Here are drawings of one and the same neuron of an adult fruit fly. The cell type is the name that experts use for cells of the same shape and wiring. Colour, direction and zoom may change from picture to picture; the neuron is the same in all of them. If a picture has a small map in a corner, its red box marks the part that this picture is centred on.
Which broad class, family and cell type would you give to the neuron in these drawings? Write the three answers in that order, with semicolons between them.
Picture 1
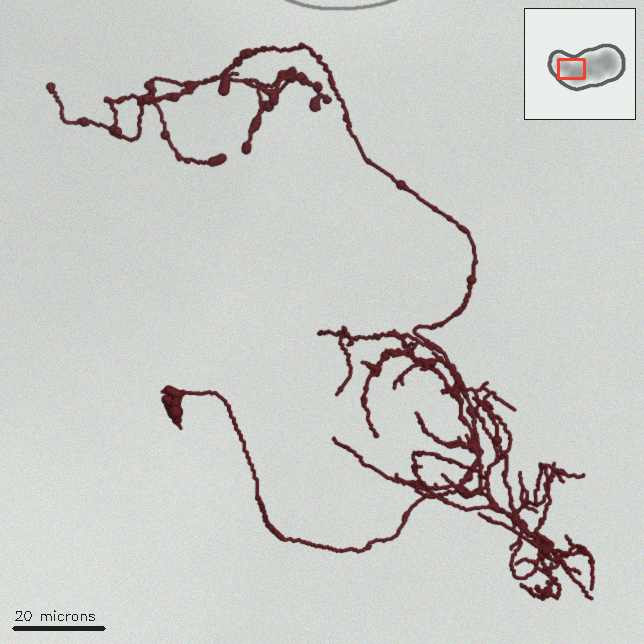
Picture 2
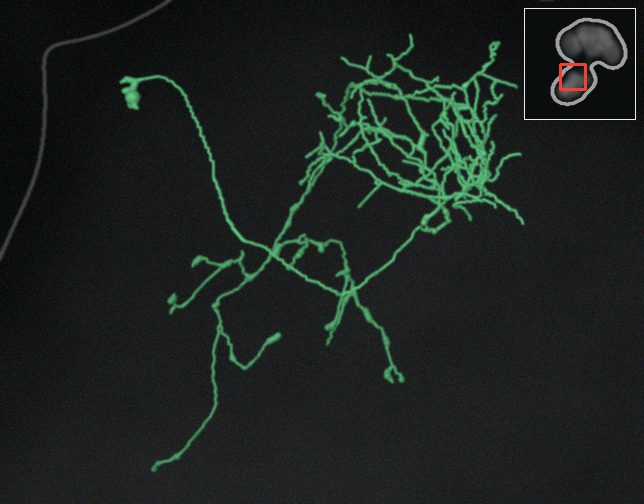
nerve-cord intrinsic neuron; hemilineage 11A; IN11A036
